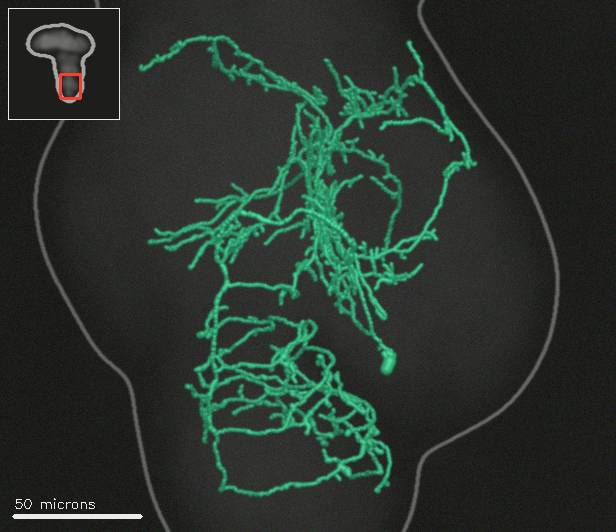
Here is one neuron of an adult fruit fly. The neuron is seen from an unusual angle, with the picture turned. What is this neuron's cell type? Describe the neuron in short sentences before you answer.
From top to bottom in the picture it spans about 180 microns. In this view it is taller than it is wide. It is a nerve-cord intrinsic neuron. It is of cell type IN19A028.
